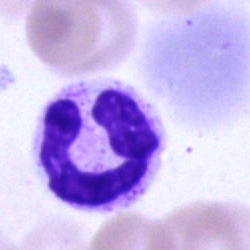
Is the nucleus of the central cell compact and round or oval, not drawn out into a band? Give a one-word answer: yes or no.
No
